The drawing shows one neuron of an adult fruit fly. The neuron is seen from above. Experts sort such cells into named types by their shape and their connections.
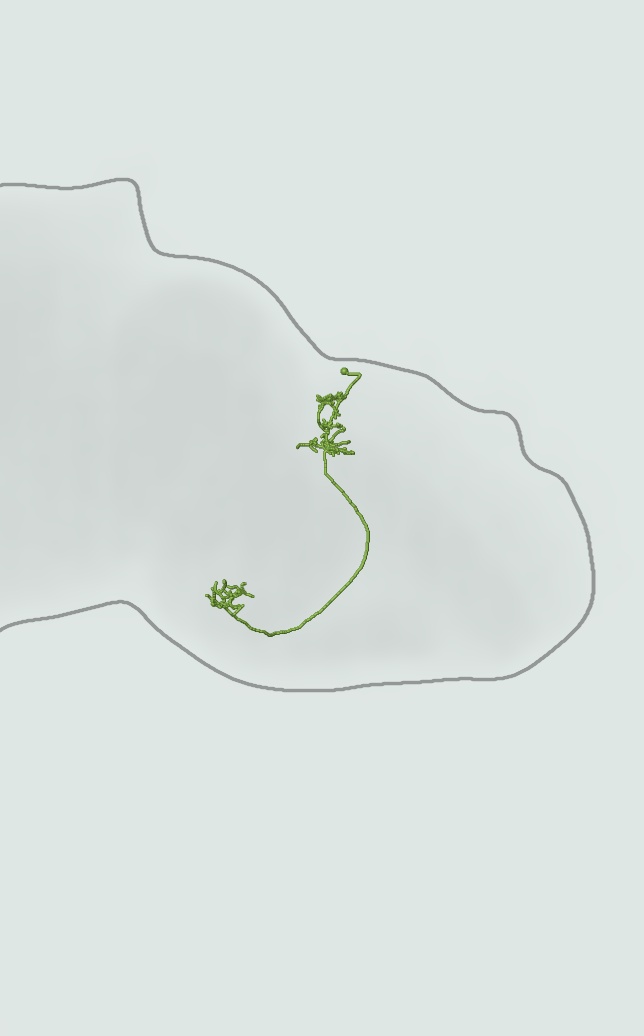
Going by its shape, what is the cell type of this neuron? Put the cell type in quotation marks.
"Tm31"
